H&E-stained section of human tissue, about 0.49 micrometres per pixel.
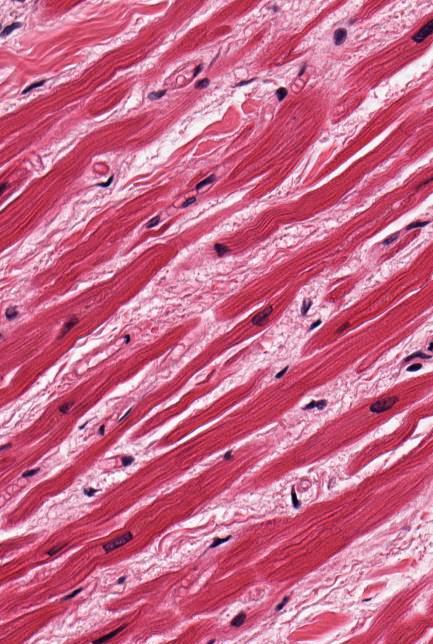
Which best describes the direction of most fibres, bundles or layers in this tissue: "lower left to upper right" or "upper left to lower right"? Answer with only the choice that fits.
Lower left to upper right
